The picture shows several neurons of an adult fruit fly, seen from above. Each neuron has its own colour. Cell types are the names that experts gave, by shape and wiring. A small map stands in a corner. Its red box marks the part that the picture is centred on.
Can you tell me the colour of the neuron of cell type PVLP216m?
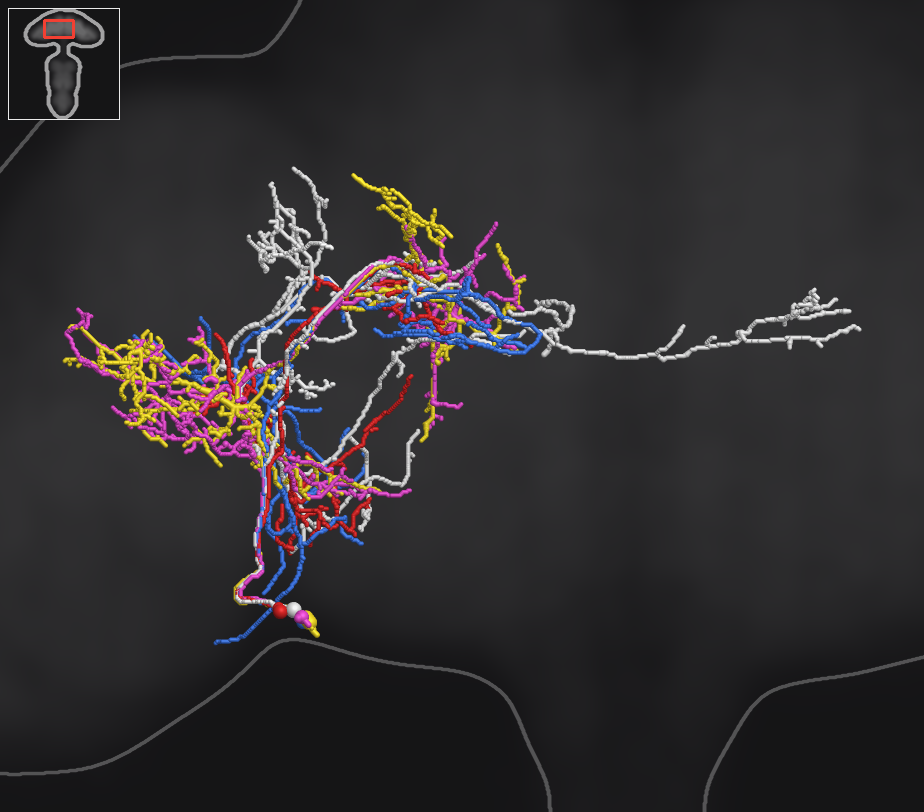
blue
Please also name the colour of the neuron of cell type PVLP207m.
yellow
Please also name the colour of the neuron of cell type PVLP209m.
white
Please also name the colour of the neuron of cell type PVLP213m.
red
